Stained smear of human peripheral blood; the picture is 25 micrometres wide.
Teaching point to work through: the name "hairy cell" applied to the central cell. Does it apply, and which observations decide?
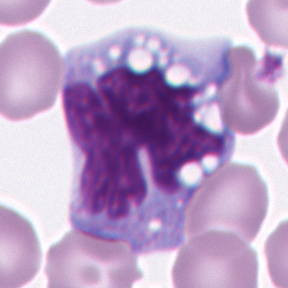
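The outline of this cell is irregular and angular rather than round. A folded nucleus occupies more than half of it, and the cytoplasm is pale grey-blue without coarse dark granules. Several round clear vacuoles lie along the upper and right edges of the nucleus.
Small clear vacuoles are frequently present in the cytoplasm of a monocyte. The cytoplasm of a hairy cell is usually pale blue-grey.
The vacuoles therefore speak for monocyte, while the pale grey-blue cytoplasm would suit either name. The cell is a monocyte, not a hairy cell.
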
